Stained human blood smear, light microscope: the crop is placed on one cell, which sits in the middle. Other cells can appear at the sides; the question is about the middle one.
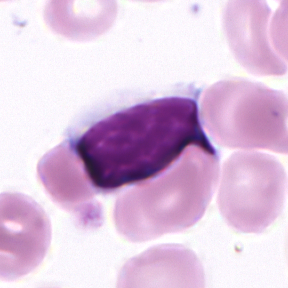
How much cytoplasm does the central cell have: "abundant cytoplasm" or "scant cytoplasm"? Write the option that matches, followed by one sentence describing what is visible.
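Scant cytoplasm. The cytoplasm is scant, showing only as a thin pale rim along the upper edge of the nucleus.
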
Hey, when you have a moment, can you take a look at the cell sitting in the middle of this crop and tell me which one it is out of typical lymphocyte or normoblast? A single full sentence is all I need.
Where the crop is centred, there is a typical lymphocyte.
